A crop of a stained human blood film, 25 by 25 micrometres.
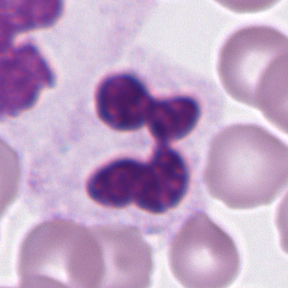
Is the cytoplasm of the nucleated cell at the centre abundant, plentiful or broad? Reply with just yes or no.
Yes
